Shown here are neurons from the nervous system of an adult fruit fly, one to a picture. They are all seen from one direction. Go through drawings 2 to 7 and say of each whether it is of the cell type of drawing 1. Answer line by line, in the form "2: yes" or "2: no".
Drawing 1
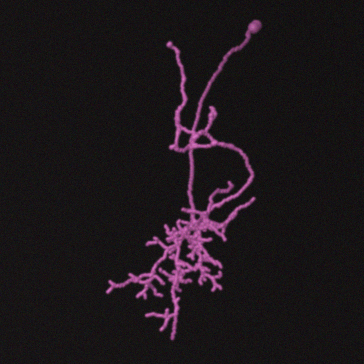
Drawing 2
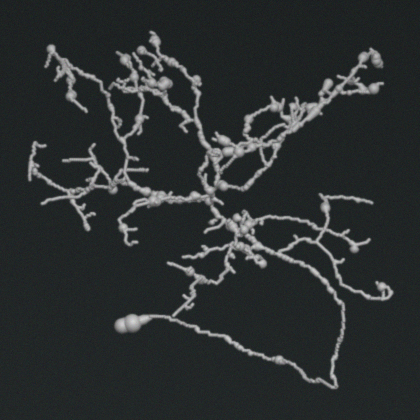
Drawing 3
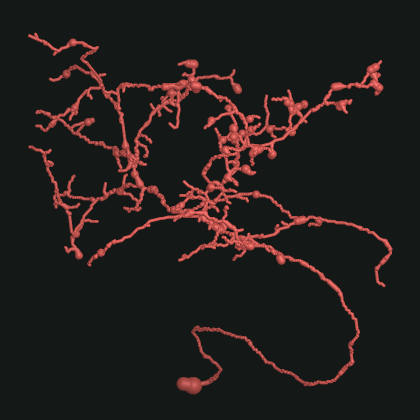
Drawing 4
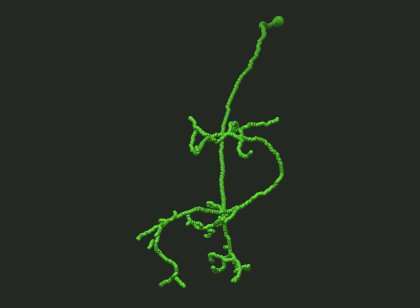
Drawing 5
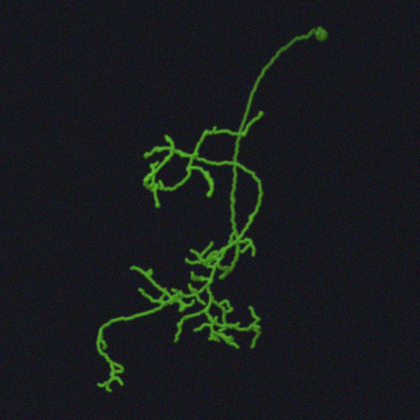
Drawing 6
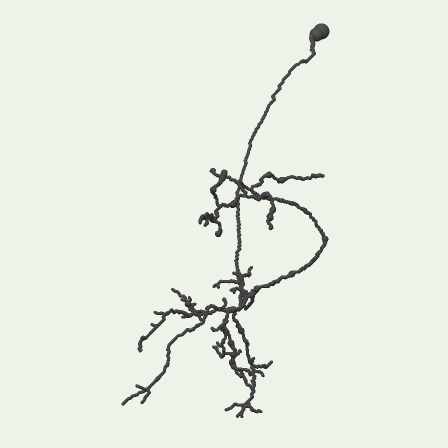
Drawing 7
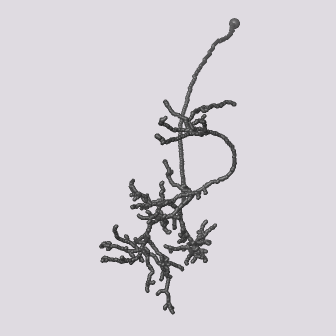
2: no
3: no
4: yes
5: yes
6: yes
7: yes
